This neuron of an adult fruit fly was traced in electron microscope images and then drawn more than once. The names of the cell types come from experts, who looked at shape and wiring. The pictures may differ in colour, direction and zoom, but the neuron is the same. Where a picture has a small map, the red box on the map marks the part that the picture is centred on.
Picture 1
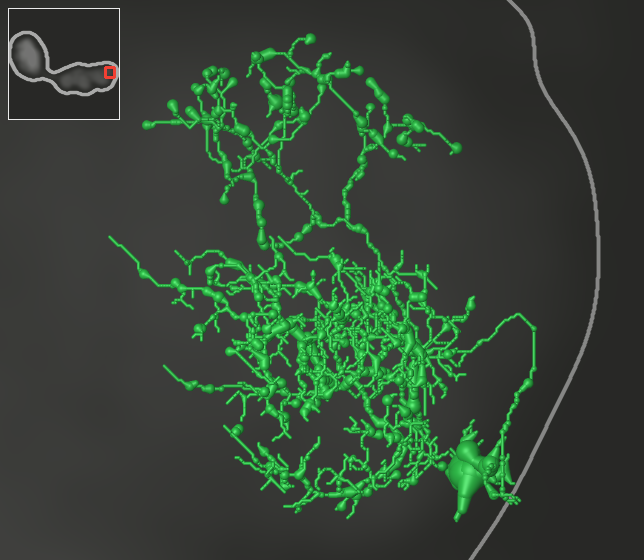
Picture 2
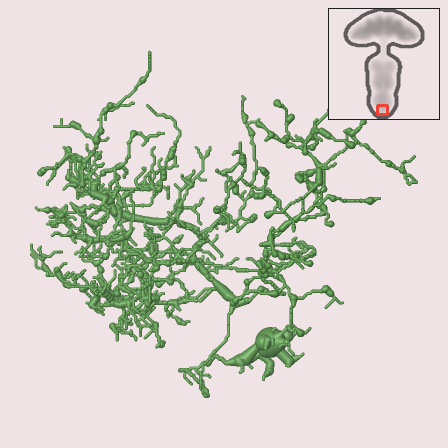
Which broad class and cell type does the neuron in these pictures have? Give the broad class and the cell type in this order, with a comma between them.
nerve-cord intrinsic neuron, INXXX258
